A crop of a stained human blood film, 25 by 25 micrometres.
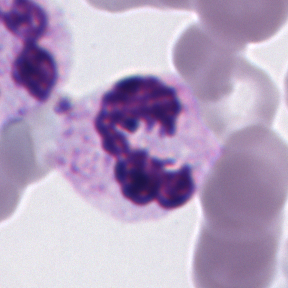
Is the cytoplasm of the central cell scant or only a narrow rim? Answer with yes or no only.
No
